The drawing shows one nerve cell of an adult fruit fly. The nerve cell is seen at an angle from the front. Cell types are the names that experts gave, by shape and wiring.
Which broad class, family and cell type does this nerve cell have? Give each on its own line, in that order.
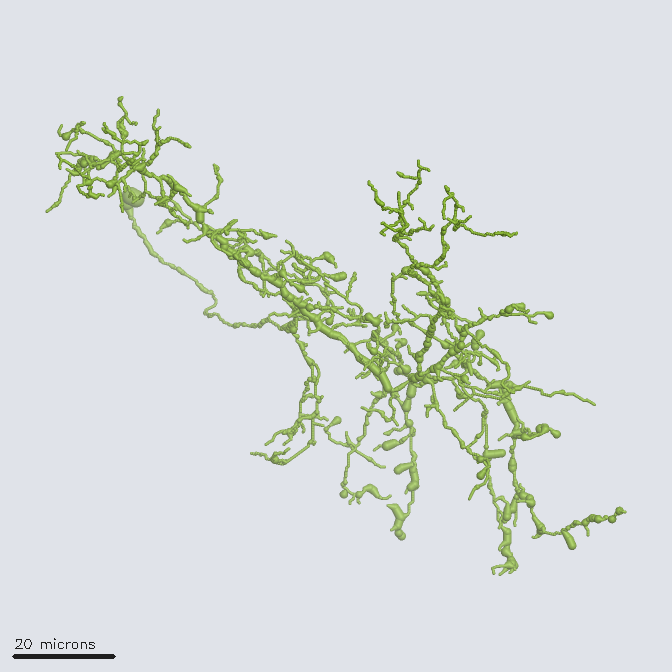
central-brain intrinsic neuron
hemilineage SMPp&v1_ventral
IB110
